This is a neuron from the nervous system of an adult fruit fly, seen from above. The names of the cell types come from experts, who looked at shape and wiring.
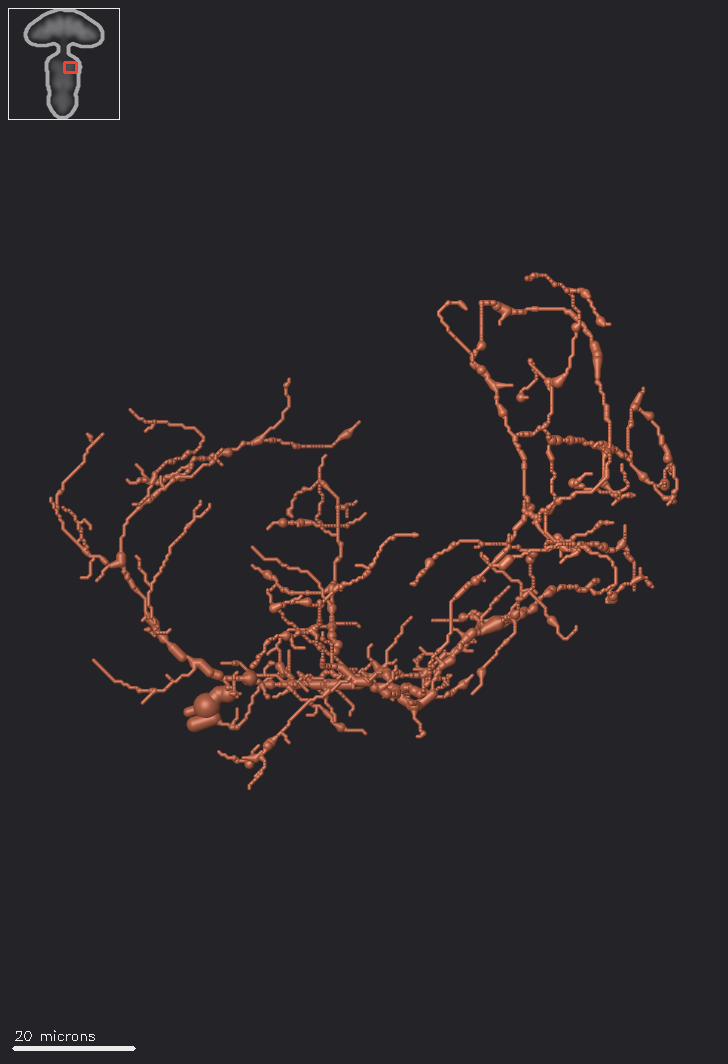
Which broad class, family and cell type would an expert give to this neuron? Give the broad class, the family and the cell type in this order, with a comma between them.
nerve-cord intrinsic neuron, hemilineage 04B, IN04B085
